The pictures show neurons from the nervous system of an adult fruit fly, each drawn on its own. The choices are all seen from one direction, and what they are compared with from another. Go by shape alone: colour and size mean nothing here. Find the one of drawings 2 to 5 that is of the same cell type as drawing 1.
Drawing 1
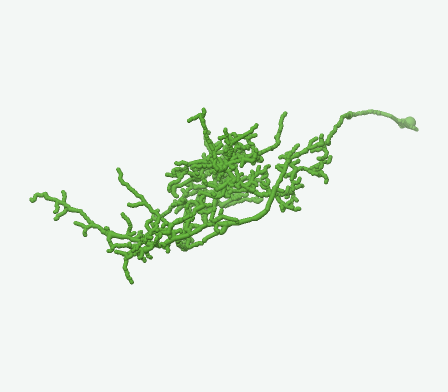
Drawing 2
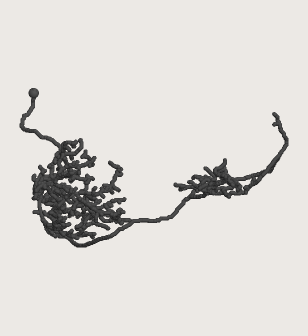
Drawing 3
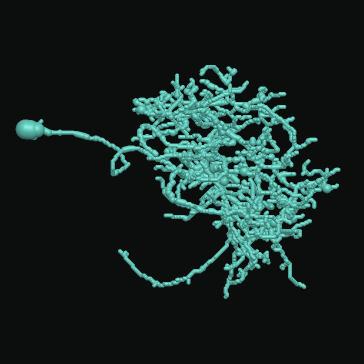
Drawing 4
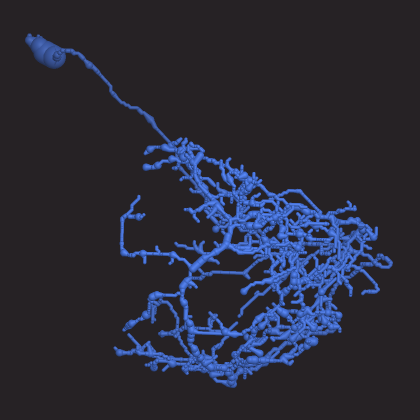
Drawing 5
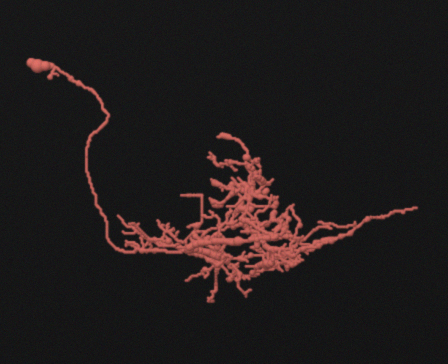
5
